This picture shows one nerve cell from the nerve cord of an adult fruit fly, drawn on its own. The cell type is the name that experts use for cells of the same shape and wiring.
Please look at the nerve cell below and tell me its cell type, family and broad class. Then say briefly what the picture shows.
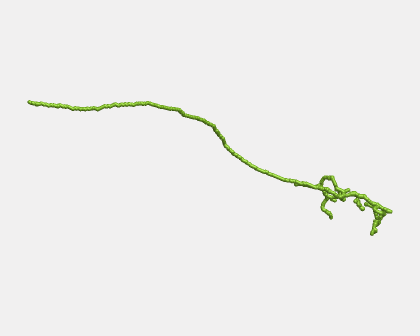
The cell type is SNta18. Its family is called class mechanosensory tactile. This is a sensory neuron entering the nerve cord. No cell body is drawn. In this view it is more than twice as wide as it is tall.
